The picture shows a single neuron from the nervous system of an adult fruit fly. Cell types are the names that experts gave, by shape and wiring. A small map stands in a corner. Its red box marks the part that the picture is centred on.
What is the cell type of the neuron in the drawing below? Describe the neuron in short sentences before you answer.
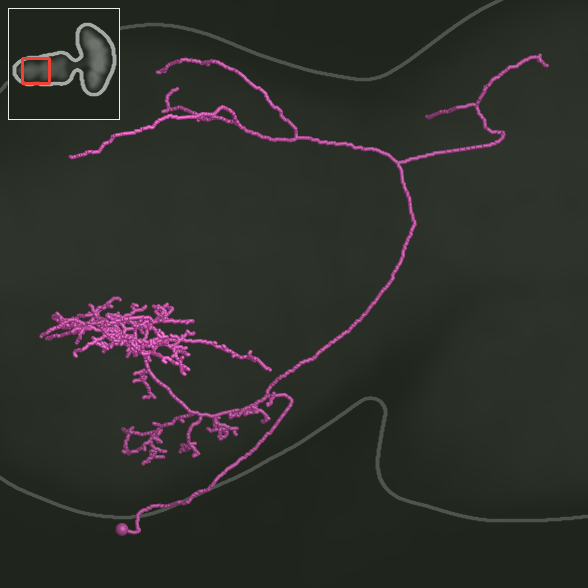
It lies in the nerve cord. Its cell body lies at the lower left of the picture. The picture shows dozens of branch ends. It is a nerve-cord intrinsic neuron. It is of cell type IN08B065.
